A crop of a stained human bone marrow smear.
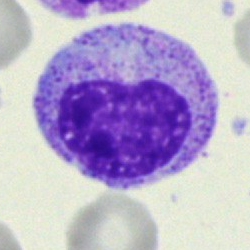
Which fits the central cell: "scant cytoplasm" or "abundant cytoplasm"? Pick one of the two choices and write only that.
Abundant cytoplasm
